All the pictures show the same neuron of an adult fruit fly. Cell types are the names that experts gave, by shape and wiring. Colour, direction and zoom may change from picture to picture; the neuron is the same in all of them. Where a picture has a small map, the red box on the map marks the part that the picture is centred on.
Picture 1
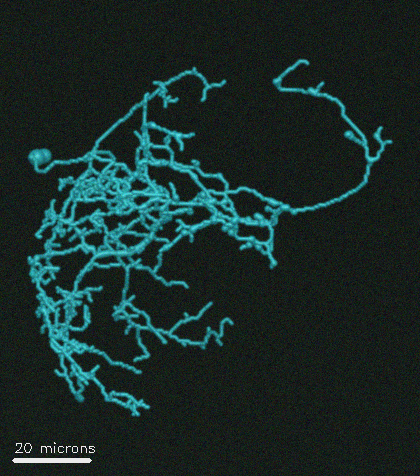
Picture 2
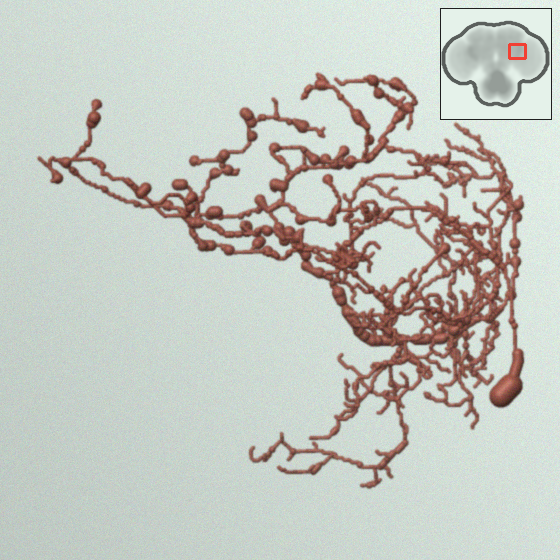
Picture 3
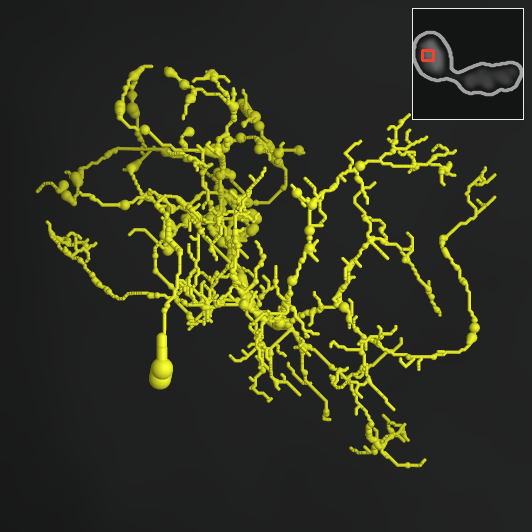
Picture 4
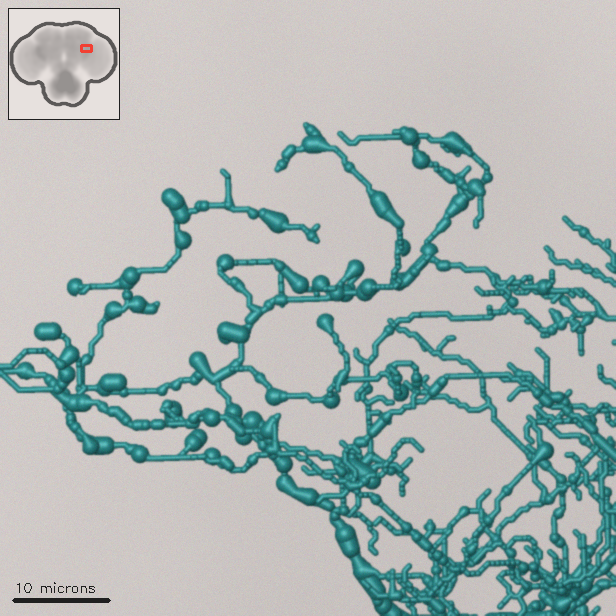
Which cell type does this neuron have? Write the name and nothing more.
AVLP221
